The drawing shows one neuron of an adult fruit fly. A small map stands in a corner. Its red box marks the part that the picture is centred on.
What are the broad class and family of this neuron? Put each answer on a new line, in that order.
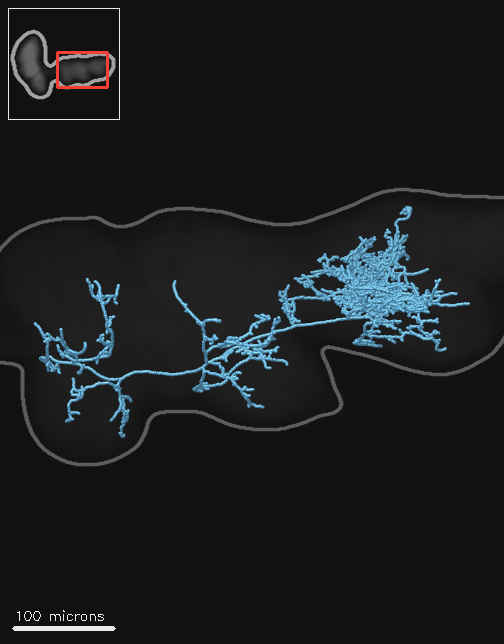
nerve-cord intrinsic neuron
hemilineage 05B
